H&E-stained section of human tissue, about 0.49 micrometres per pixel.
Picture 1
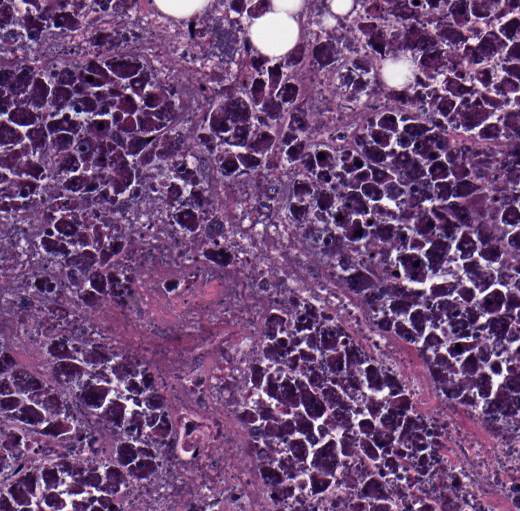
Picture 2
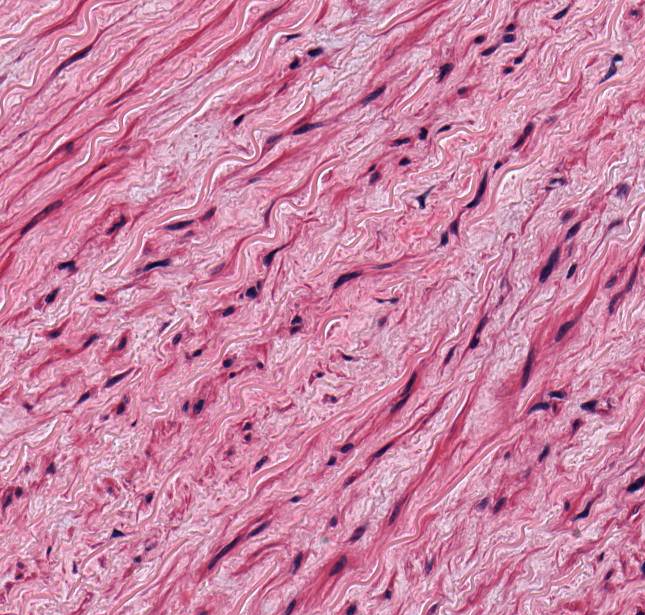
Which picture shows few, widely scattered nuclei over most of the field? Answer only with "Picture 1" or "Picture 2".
Picture 2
